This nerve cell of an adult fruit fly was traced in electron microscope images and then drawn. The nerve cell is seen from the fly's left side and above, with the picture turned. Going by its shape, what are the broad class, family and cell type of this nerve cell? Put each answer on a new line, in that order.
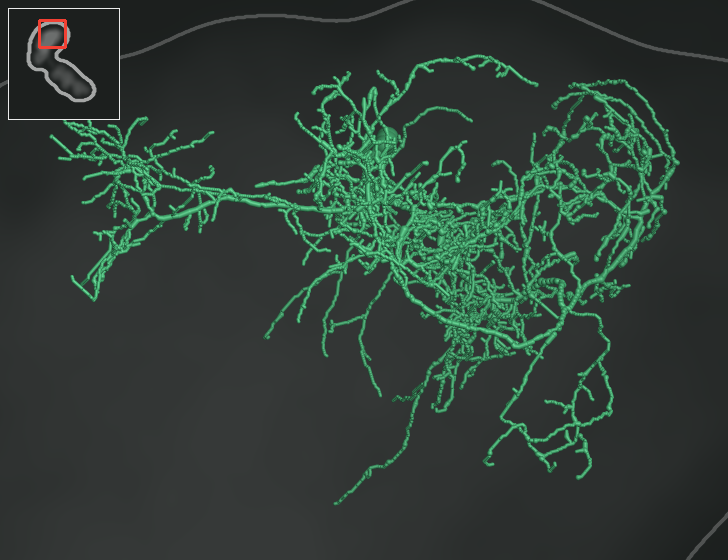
central-brain intrinsic neuron
LHCENT
LHCENT8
